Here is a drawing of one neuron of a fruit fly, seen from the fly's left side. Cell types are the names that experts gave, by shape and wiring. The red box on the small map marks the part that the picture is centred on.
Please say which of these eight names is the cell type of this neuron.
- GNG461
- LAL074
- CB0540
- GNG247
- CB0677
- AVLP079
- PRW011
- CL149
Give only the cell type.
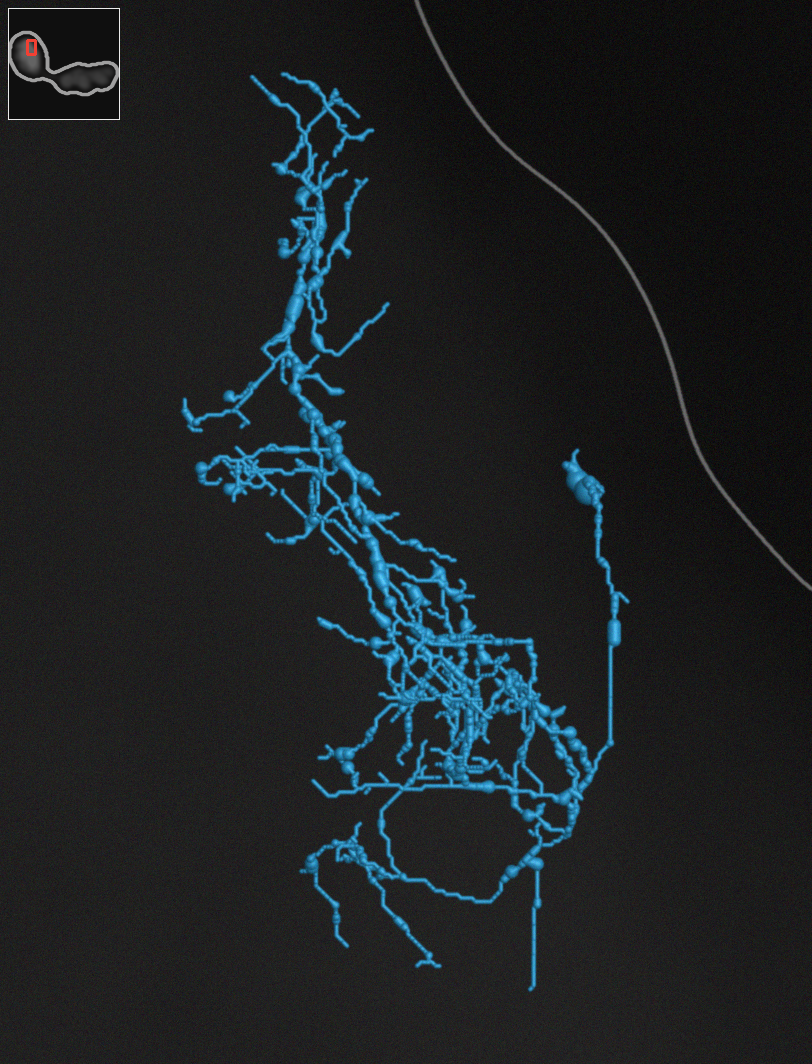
CL149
